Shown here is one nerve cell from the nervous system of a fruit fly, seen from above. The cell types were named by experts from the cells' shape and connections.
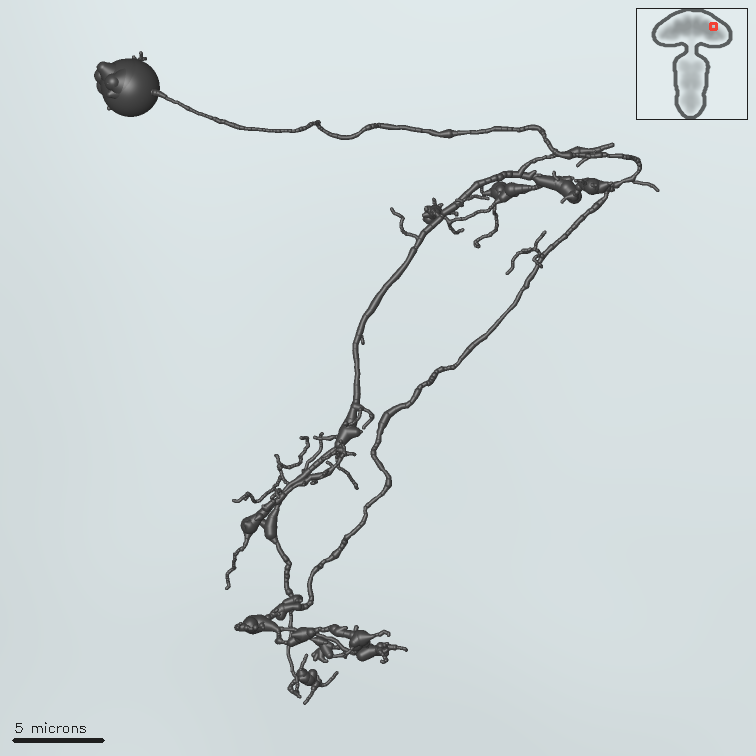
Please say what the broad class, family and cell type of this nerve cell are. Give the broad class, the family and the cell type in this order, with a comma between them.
optic-lobe intrinsic neuron, Mi, Mi15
